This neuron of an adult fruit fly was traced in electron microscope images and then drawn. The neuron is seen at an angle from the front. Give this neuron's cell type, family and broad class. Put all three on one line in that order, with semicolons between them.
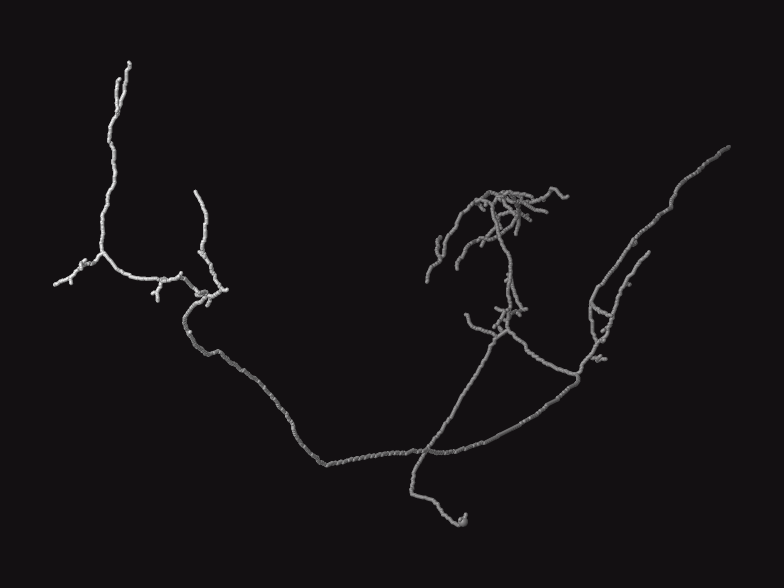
AN07B097; hemilineage 07B; ascending neuron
